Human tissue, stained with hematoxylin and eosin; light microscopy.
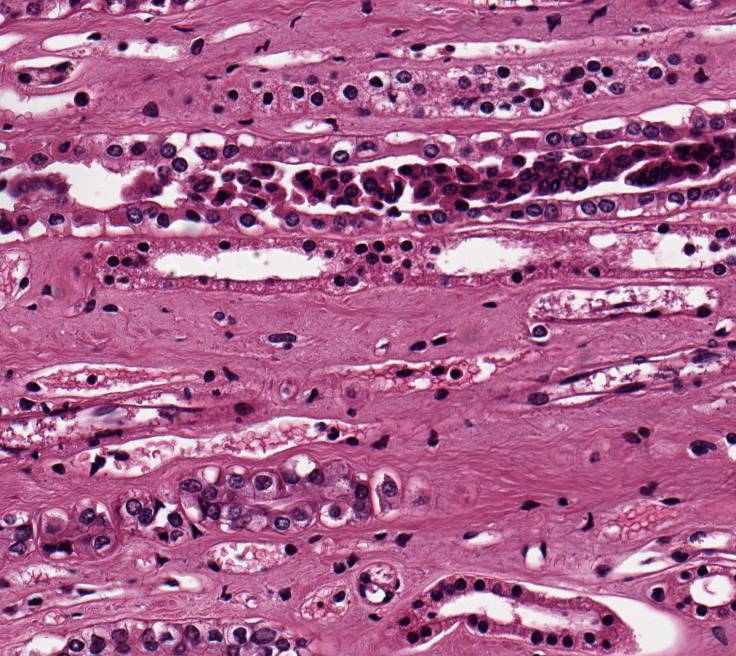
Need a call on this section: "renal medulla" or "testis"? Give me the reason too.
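This is renal medulla rather than testis. What decides it for me is the lining: most tubules have a single layer of cells with round nuclei.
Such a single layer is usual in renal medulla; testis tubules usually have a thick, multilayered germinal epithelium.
Tubules run roughly parallel, left to right, between pink fibrous bands.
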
